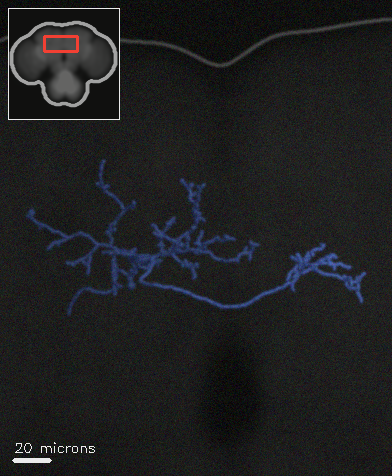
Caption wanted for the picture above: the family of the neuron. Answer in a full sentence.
The family is hemilineage DM5_central.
